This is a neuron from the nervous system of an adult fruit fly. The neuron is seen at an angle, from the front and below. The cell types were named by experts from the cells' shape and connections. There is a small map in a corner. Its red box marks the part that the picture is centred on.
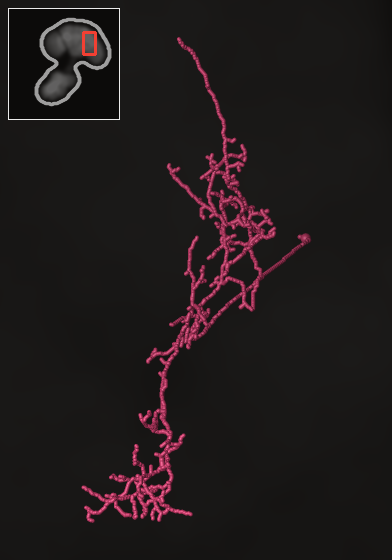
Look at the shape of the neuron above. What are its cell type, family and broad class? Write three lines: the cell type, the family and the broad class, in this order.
WEDPN6A
hemilineage VPNp&v1_posterior
central-brain intrinsic neuron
